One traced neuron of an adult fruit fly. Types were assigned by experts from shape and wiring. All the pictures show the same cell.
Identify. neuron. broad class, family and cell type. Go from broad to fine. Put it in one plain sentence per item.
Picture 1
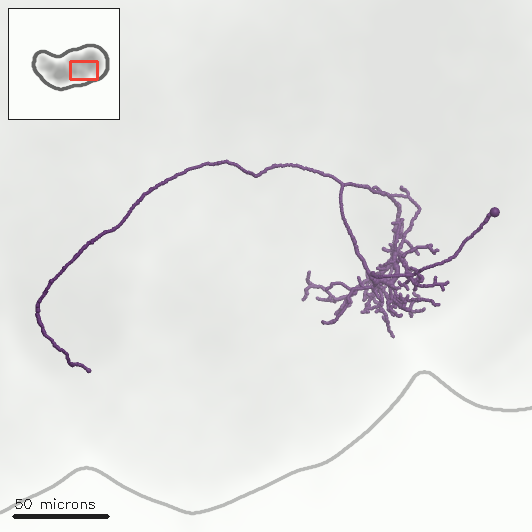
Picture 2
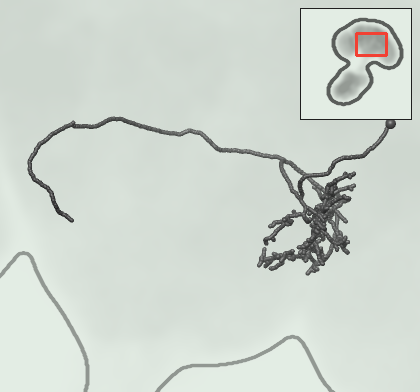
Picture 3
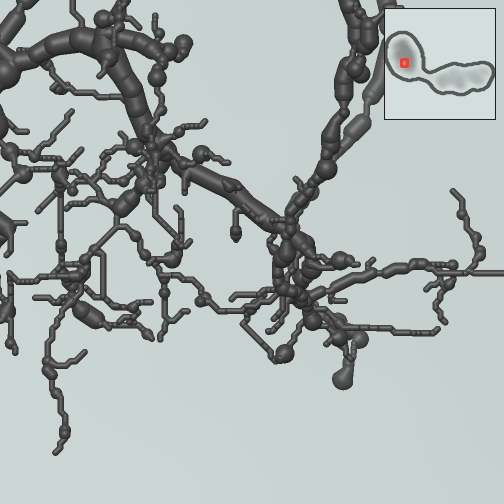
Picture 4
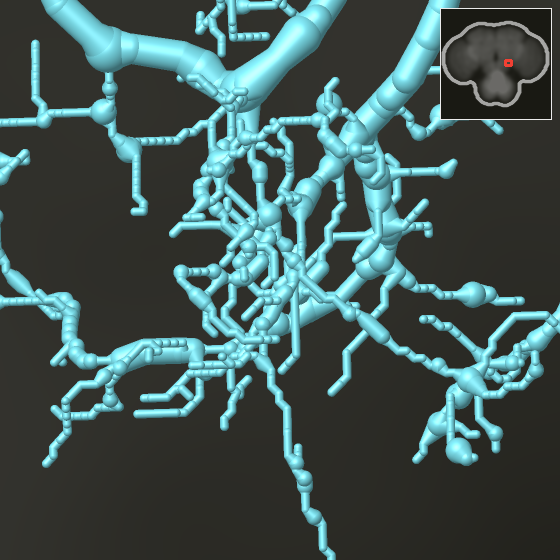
A central-brain intrinsic neuron of hemilineage ALl1_ventral, type CB2789.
